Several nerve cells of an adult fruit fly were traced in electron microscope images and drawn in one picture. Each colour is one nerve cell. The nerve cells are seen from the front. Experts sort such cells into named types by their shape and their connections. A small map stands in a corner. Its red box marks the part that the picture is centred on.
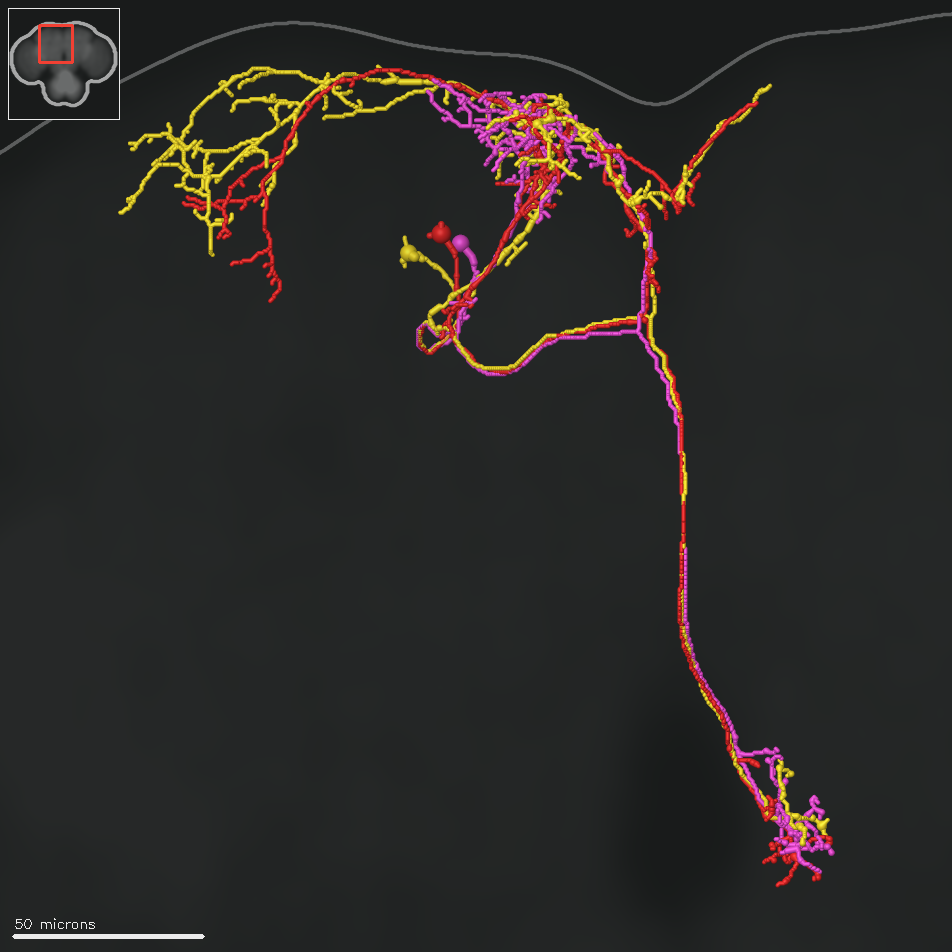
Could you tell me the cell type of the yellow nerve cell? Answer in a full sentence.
The cell type is SMP727m.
